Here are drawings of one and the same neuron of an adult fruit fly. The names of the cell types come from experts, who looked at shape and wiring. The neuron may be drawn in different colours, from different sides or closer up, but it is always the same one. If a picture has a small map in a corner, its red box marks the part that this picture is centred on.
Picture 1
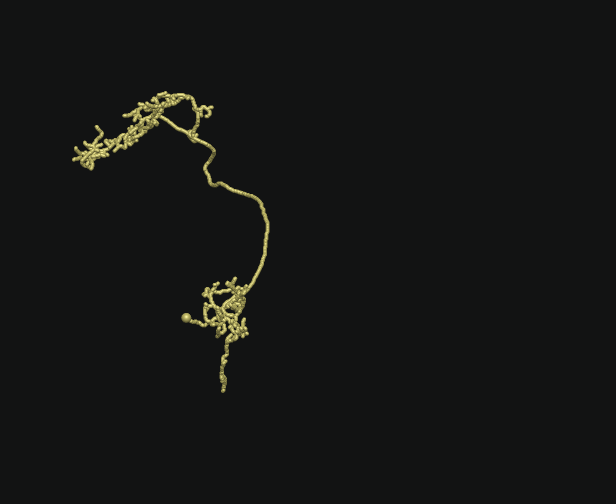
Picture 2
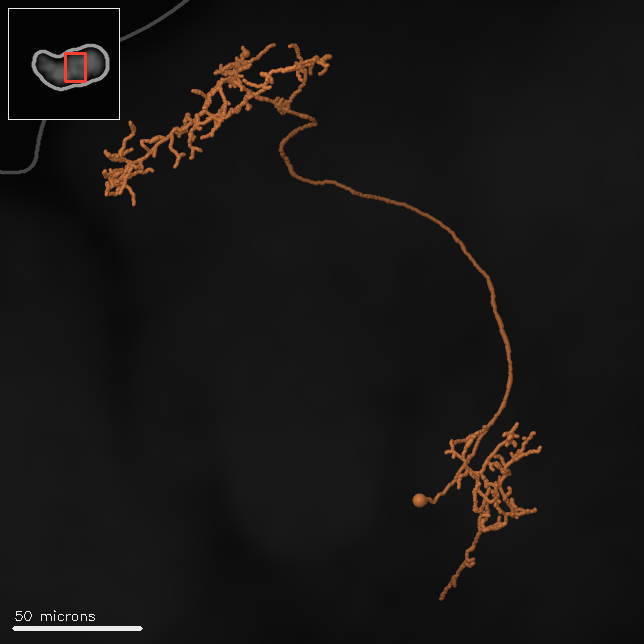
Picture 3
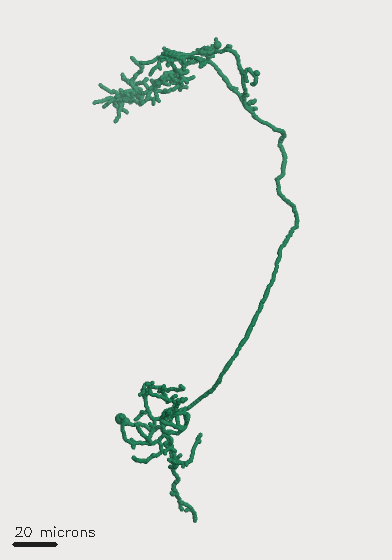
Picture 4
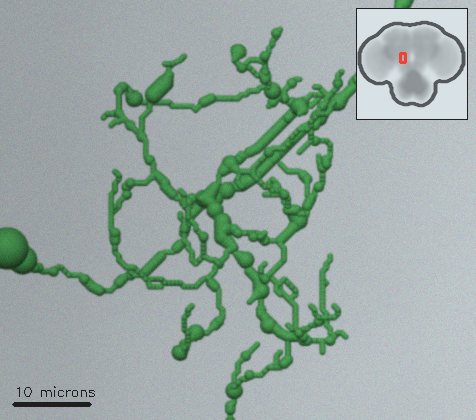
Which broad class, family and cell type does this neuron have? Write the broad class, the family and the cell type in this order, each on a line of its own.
central-brain intrinsic neuron
hemilineage ALlv1
VP1m+_lvPN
